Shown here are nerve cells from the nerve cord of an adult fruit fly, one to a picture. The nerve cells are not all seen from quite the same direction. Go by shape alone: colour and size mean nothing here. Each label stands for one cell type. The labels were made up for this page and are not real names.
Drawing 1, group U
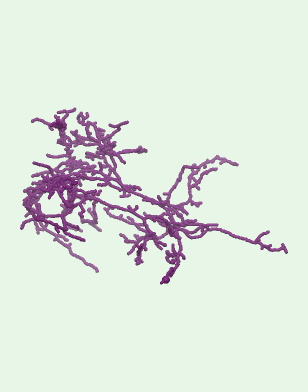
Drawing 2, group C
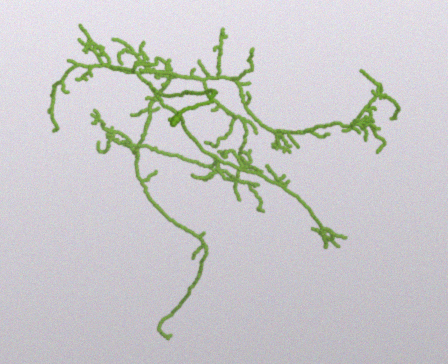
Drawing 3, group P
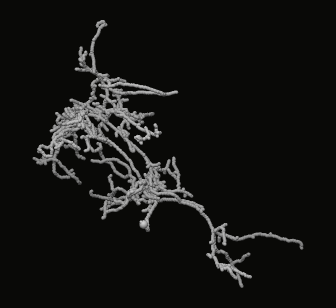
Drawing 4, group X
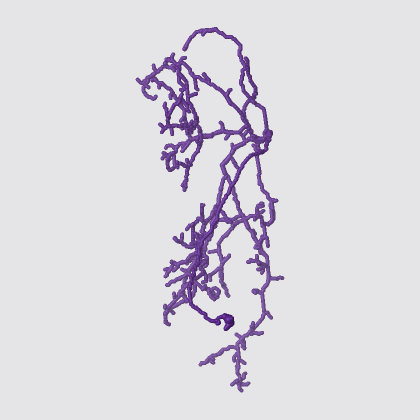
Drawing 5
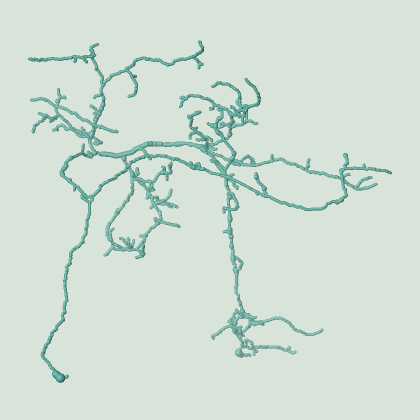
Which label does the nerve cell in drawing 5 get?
group C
